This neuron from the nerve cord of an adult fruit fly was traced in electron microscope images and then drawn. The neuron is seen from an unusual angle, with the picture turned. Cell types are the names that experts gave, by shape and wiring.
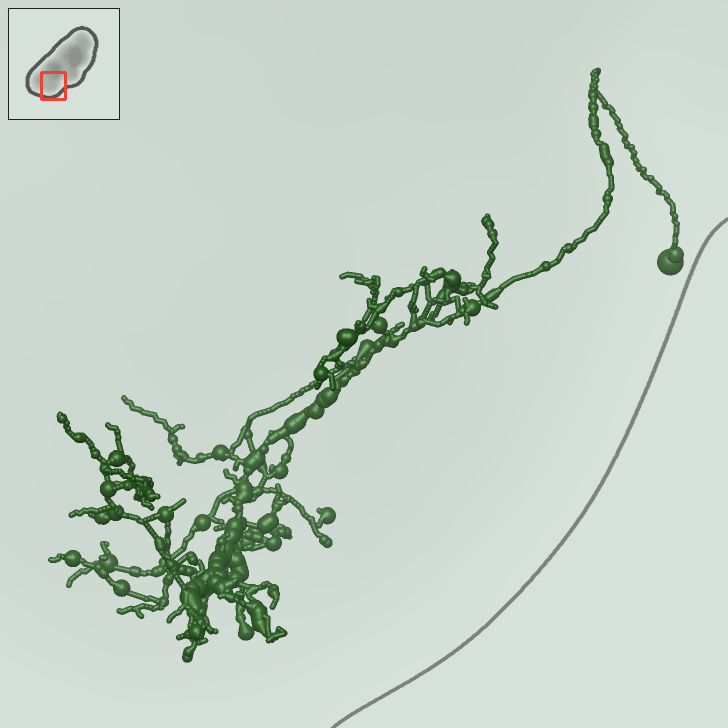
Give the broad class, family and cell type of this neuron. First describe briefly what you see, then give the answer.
The picture shows dozens of branch ends. As drawn here it is about as wide as it is tall. It is a nerve-cord intrinsic neuron. Its family is hemilineage 14A. Its cell type is IN14A095.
